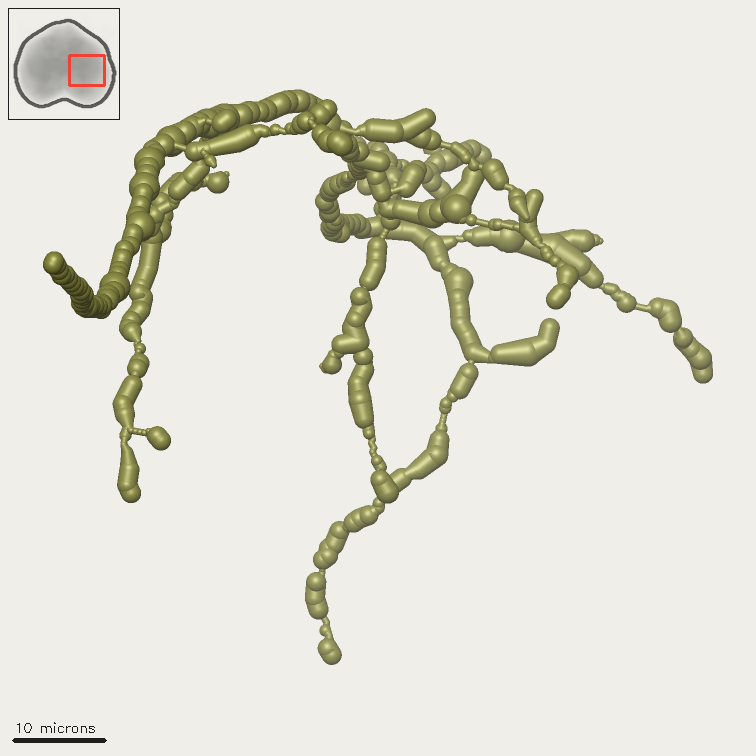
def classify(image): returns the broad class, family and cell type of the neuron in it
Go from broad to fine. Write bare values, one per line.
descending neuron
hemilineage LB3
DNge043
